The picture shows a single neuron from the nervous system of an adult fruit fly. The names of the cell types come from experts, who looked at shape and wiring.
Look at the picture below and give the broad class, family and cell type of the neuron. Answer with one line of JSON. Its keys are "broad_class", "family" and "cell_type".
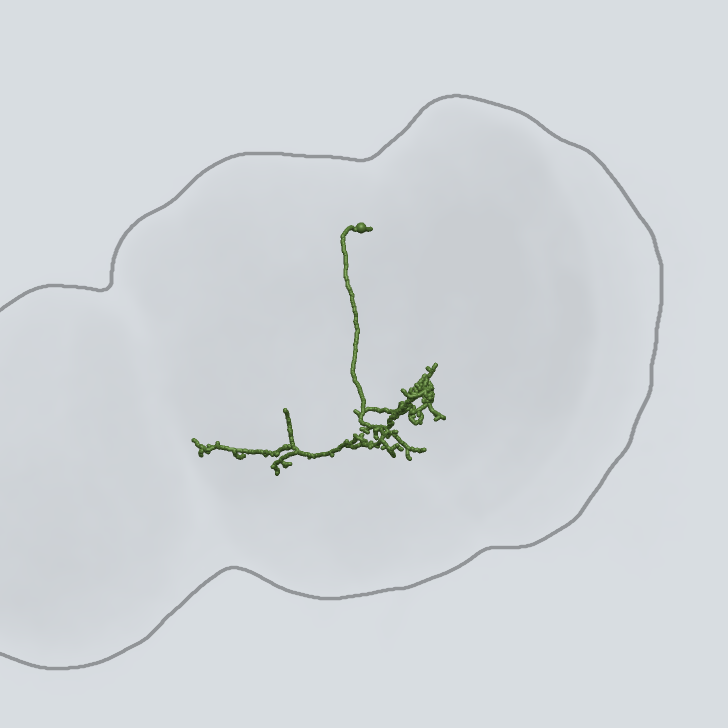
{"broad_class": "central-brain intrinsic neuron", "family": "hemilineage DM1_antero_ventral", "cell_type": "CB2653"}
